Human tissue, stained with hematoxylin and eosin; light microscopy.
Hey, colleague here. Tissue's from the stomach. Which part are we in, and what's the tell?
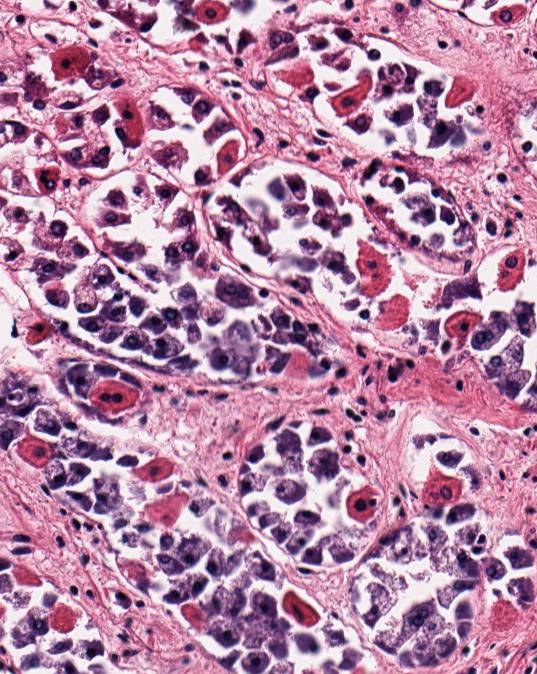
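Fundic glands make up this field. In the rounded nests most cells have purple granular cytoplasm, and scattered among them are bright red cells, each with a single round, central dark nucleus.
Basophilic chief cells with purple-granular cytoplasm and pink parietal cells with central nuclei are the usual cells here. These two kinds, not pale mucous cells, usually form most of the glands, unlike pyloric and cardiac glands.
Thin pink septa with small elongated dark nuclei separate the nests.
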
